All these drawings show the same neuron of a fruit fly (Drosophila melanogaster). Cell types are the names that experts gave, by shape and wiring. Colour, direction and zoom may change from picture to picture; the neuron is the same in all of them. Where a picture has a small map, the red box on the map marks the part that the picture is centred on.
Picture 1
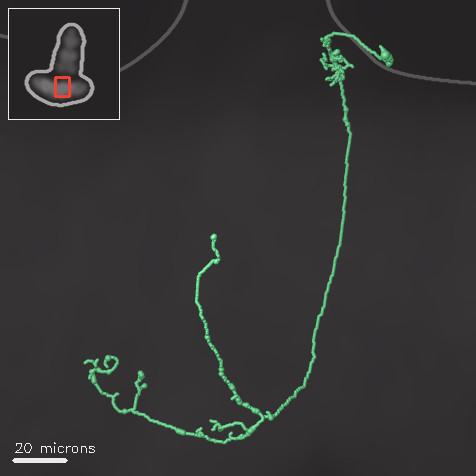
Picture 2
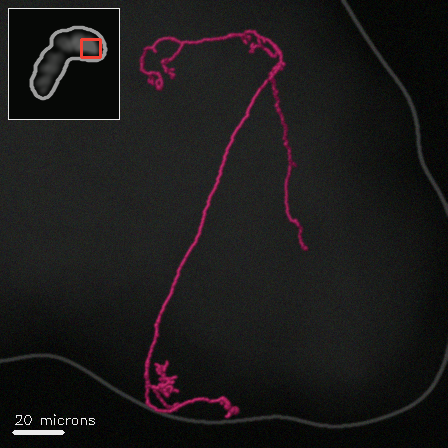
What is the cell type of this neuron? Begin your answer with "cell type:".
cell type: KCa'b'-m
